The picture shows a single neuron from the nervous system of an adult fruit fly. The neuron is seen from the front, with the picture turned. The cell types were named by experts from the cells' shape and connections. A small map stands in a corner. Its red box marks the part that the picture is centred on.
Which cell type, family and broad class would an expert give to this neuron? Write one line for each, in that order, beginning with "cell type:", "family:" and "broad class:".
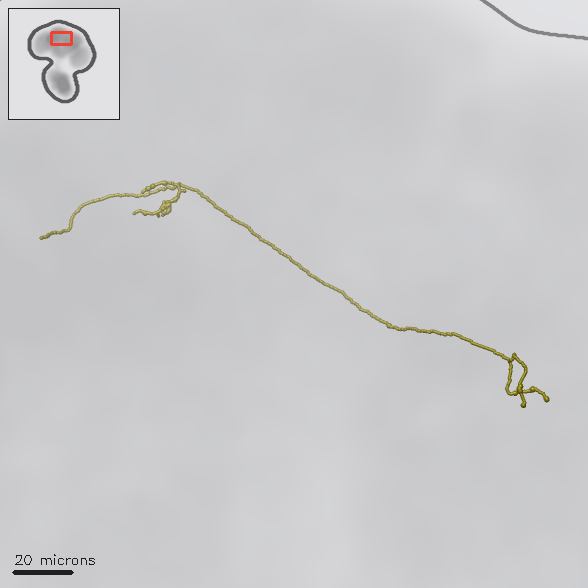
cell type: ORN_DL1
family: class olfactory
broad class: sensory neuron entering the brain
